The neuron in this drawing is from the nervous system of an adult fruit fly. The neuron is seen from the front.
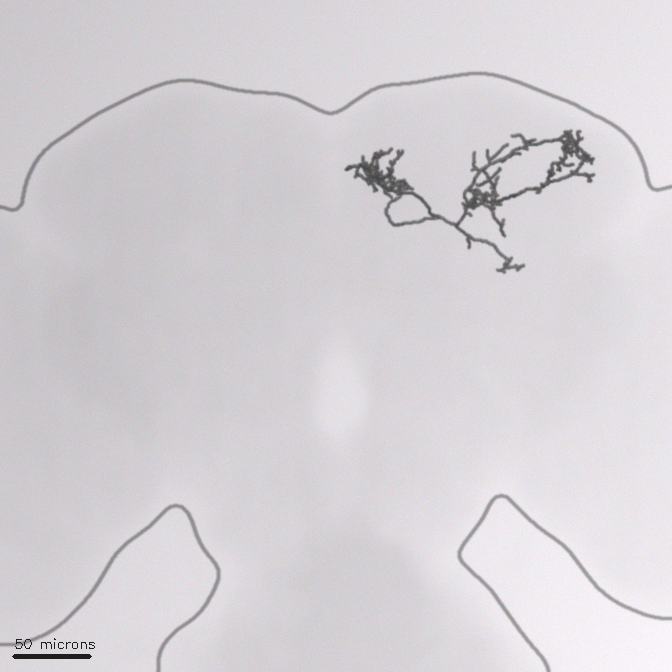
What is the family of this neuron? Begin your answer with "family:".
family: hemilineage DM3_dorso_lateral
